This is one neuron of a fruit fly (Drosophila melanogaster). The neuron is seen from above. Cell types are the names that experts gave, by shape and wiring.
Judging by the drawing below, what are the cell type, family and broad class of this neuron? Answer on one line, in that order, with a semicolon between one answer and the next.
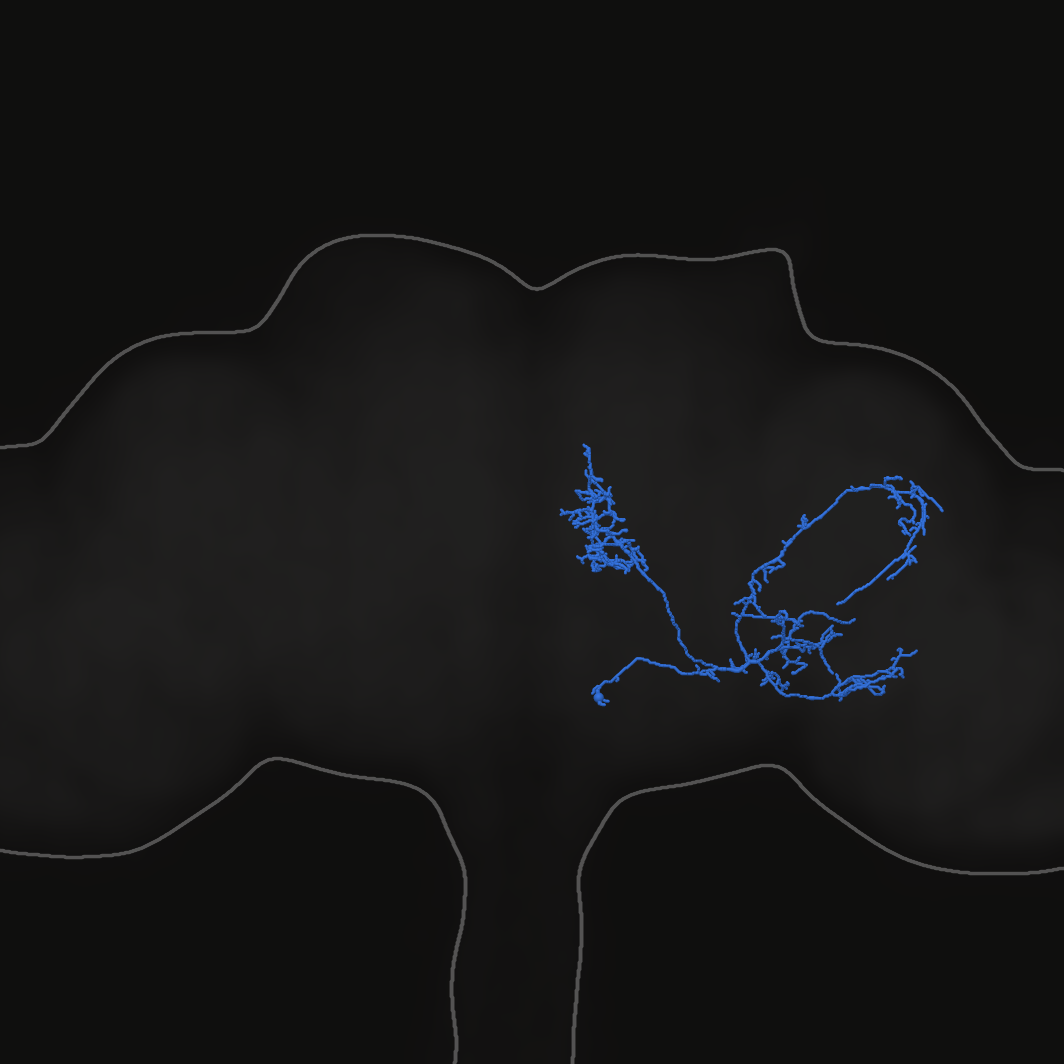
SMP313; hemilineage DM3_dorso_lateral; central-brain intrinsic neuron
